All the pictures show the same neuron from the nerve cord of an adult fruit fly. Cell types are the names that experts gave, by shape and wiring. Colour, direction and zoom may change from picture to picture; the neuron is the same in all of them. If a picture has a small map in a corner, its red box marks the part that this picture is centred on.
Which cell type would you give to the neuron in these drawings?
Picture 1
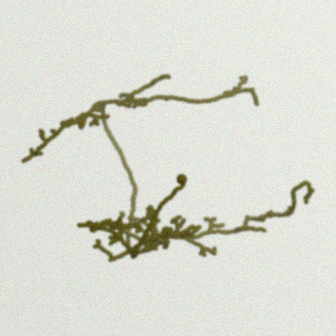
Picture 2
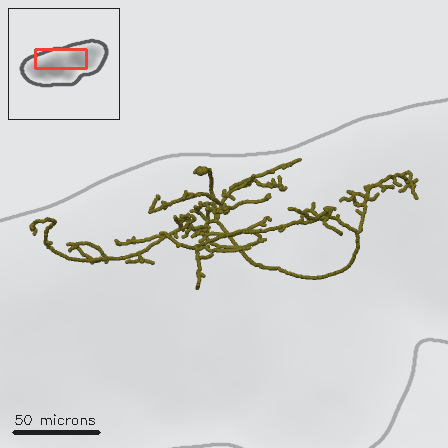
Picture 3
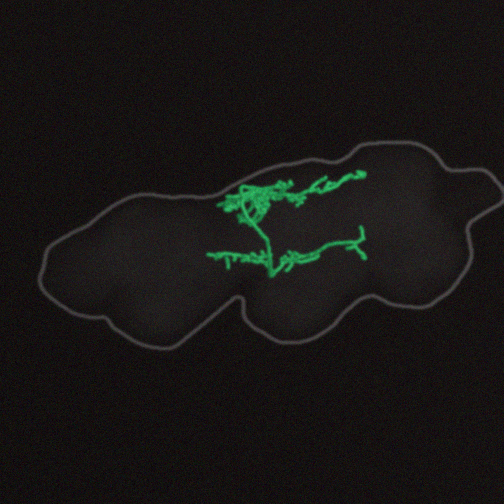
IN19B069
